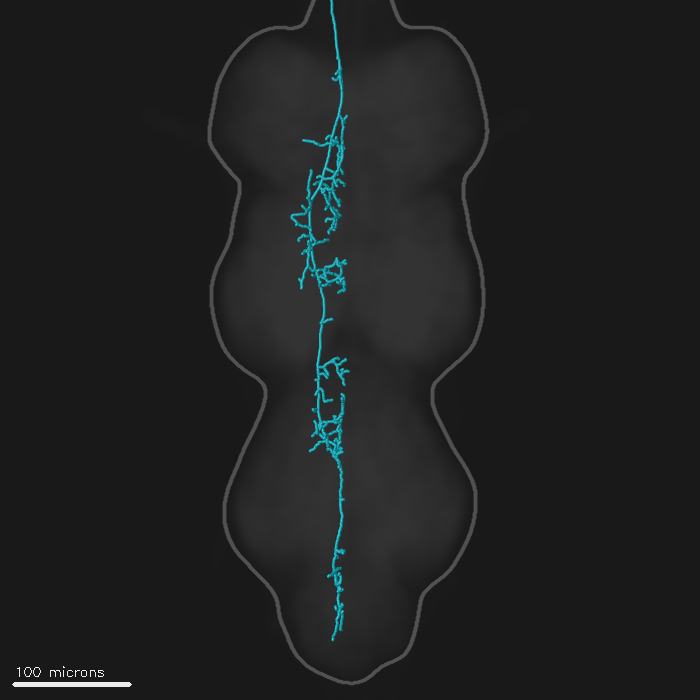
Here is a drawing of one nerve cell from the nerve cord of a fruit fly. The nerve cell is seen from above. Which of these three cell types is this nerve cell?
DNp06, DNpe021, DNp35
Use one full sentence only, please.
Of the cell type DNpe021 is this nerve cell.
